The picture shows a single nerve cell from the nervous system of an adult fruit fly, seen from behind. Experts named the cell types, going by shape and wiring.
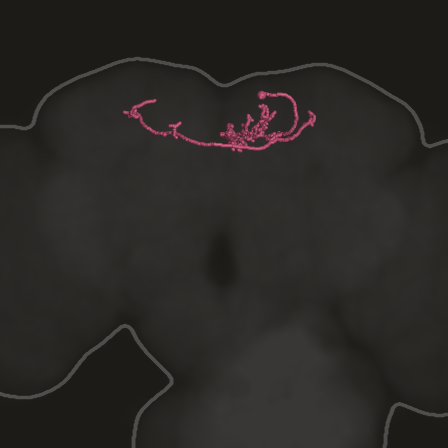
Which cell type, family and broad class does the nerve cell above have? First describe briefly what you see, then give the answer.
The cell body is at the top of the picture. In this view it is more than twice as wide as it is tall. Its cell type is SMP450. The family is hemilineage SMPp&v1_posterior. Its broad class is central-brain intrinsic neuron.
